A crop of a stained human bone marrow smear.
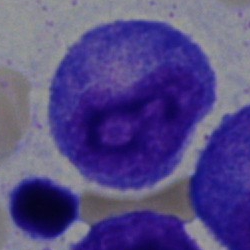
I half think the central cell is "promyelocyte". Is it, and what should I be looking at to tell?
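The cell is round, with a slightly rough edge, and its cytoplasm is deep blue. A darker purple nucleus lies mostly in the lower half, and a smaller, very dark round cell sits close by at the lower left.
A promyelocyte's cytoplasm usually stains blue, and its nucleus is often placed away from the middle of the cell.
Both the blue cytoplasm and the low-lying nucleus sit well with promyelocyte. So yes: promyelocyte, not basophil.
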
